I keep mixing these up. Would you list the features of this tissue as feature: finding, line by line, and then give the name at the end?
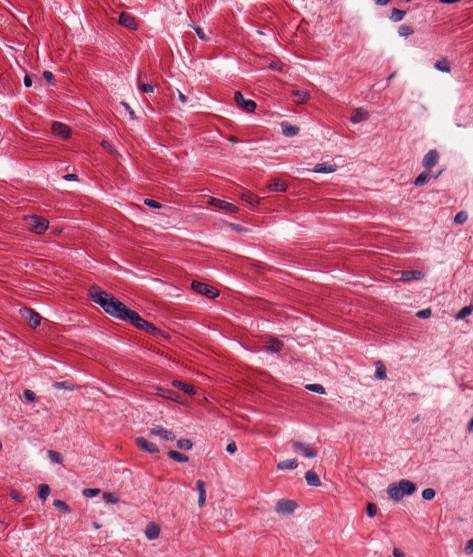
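Cross-striations: fine, transverse, along fibres of the central bundle
Branching: several fibres branch and taper at ends, not straight parallel cylinders
Nuclei: oval, central within fibres
Cytoplasm: deep red with eosin, darker than the surrounding stroma
Tissue: atrial appendage of the heart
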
